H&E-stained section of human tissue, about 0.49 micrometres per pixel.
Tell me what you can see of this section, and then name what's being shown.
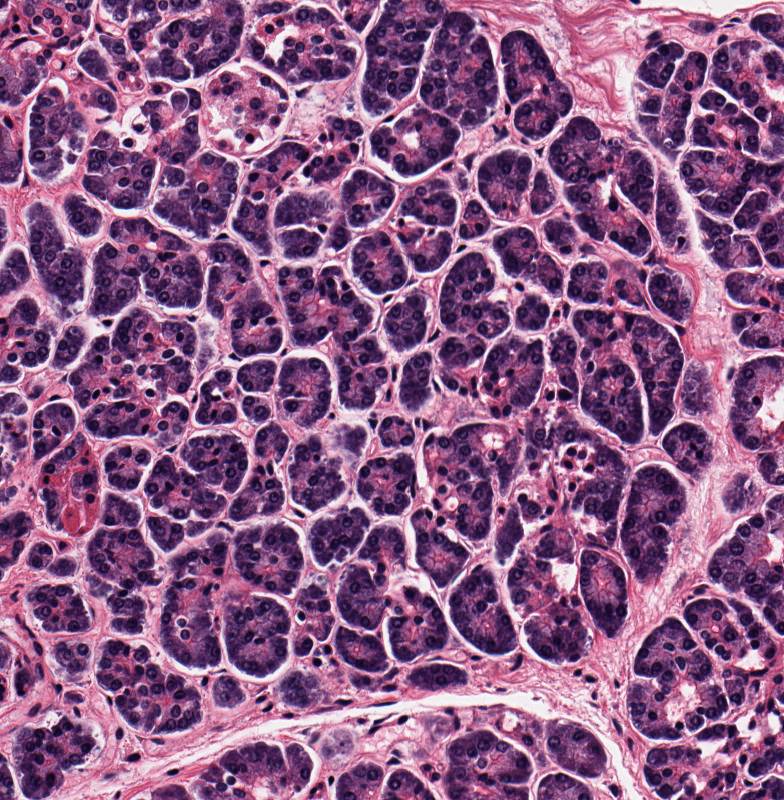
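Acini: small rounded clusters of pyramidal cells around a tiny central lumen. Nuclei round, dark, basal. Cytoplasm deep purple basally, pinker at the apex facing the lumen. Septa: pink wavy collagen, few spindle-shaped nuclei. Pancreas.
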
